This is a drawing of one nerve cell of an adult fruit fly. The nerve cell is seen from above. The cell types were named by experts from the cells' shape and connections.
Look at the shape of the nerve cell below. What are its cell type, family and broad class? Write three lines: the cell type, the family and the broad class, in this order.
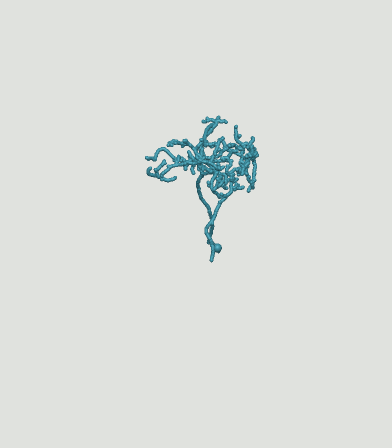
IN12A044
hemilineage 12A
nerve-cord intrinsic neuron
